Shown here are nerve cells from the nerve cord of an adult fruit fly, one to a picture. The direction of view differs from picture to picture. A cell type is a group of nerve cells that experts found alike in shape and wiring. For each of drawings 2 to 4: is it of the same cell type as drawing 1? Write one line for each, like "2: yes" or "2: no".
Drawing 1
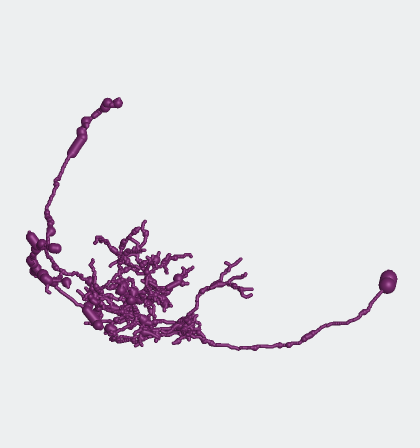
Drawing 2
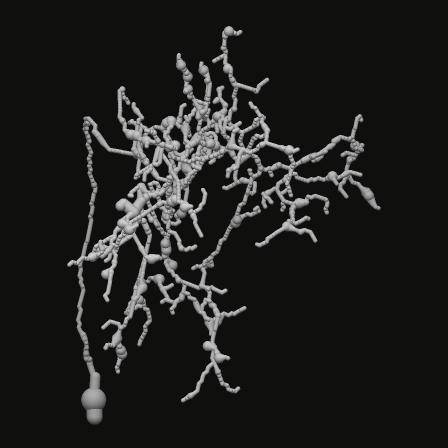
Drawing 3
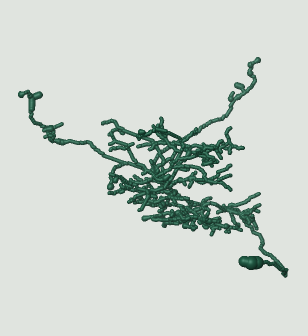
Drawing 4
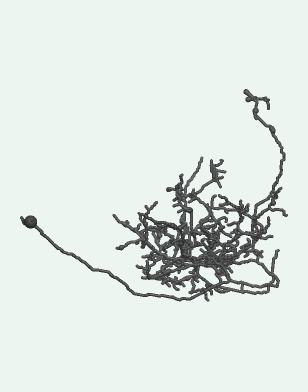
2: no
3: yes
4: yes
